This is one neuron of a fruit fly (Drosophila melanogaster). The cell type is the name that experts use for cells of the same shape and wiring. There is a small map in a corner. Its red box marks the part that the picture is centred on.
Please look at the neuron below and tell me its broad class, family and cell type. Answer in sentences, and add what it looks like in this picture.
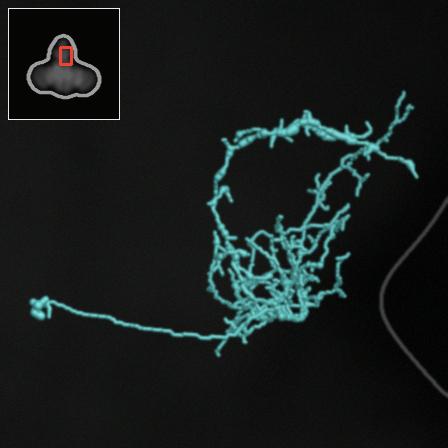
Its broad class is nerve-cord intrinsic neuron. Its family is hemilineage 14A. Its cell type is IN14A051. Dozens of branch ends can be seen. In this view it is wider than it is tall.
